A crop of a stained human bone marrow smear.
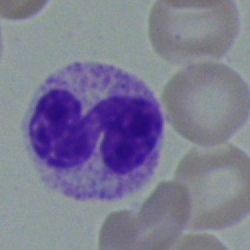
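Band neutrophil: the central cell here, in a stained human bone marrow smear. Look at the nucleus: its two lobes are joined in the middle, with a narrow pale cleft between them. The chromatin is dark purple and coarsely clumped, and no nucleoli can be seen. The picture is slightly blurred, so the granule edges look soft.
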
